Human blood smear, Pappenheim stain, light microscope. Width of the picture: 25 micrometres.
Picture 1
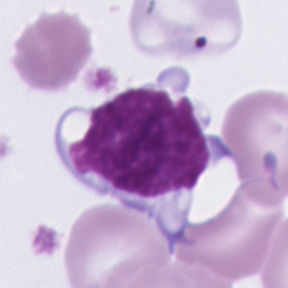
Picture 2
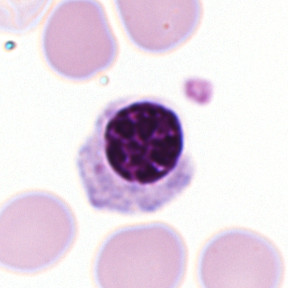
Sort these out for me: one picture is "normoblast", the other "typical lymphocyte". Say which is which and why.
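The typical lymphocyte is in picture 1 and the normoblast in picture 2. In the typical lymphocyte the nucleus, about 12 by 9 micrometres, fills most of the cell and leaves only a scant rim of cytoplasm. In the normoblast the cell is about 10 micrometres across, and its round nucleus, about 7 micrometres across, fills about 50% of the cell's area. This nucleus is a single mass without lobes or indentation.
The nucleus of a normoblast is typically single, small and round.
It lies toward the upper right of the cell, with most of the cytoplasm below and to the left of it.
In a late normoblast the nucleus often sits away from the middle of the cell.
The normoblast's chromatin is dark purple and clumped into coarse blocks separated by paler lines. Neither cell shows a nucleolus.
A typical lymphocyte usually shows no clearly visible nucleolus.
The cytoplasm of the typical lymphocyte is very pale and faintly bluish-grey, without visible granules, and that of the normoblast is a pale lilac-blue. The normoblast's outline is irregular, with an uneven, slightly angular edge at the lower left, whereas the typical lymphocyte has a small rounded pale bleb projecting from its top edge and red cells pressing against its lower and right sides.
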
